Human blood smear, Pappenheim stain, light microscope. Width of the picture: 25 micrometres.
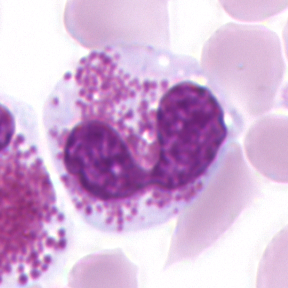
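Eosinophil in a stained peripheral blood smear: its two nuclear lobes sit side by side, one on the left and one on the right. Many coarse, round, reddish-purple granules fill the cytoplasm, most crowded above and to the left of the nucleus. They leave the nucleus uncovered, so you can see its outline clearly.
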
